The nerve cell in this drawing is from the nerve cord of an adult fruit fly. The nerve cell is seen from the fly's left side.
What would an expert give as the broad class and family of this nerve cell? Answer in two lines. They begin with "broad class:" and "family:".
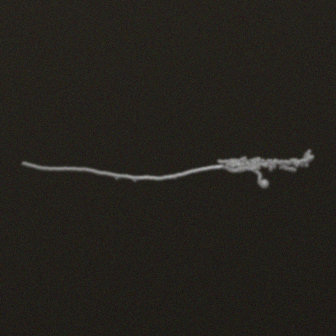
broad class: ascending neuron
family: hemilineage 10B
